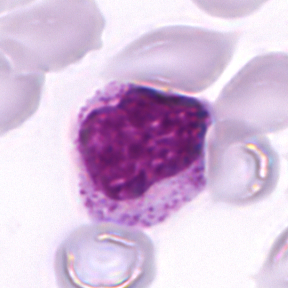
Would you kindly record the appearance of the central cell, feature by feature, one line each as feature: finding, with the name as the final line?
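Nucleus: a single unsegmented mass, it seems
Granules: fine, purple, scattered through the cytoplasm
Vacuoles: none I can see
Edge: irregular, speckled with granules at the margin
Name: band neutrophil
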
